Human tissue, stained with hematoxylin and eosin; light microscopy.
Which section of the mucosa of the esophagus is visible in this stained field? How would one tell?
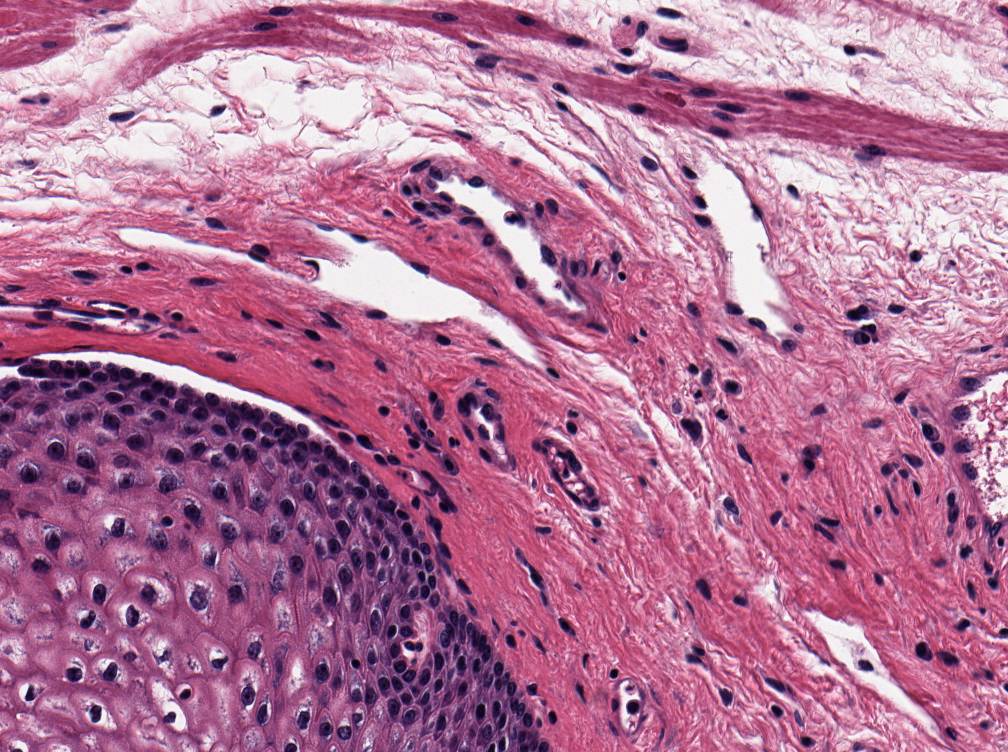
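The section shows loose connective tissue. Along the top of the field its collagen is looser and paler than the dense pink collagen nearer the epithelium, and small thin-walled blood vessels are scattered through the middle of the stroma.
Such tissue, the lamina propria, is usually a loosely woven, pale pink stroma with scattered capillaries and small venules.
Its collagen bundles run in sweeping curves roughly parallel to the epithelial border, and elongated empty clefts split the stroma between them.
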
